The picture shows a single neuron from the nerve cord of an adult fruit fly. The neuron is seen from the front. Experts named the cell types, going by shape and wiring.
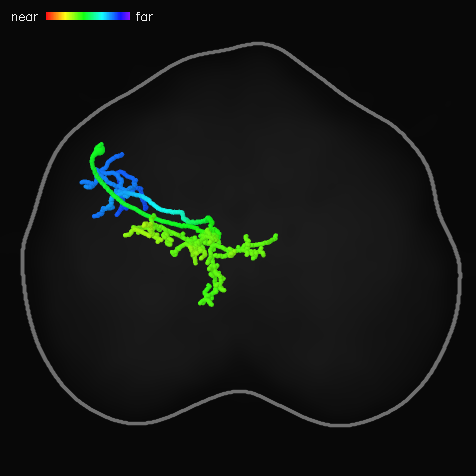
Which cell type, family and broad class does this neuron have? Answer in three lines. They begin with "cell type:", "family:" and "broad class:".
cell type: GFC3
family: hemilineage 11A
broad class: nerve-cord intrinsic neuron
